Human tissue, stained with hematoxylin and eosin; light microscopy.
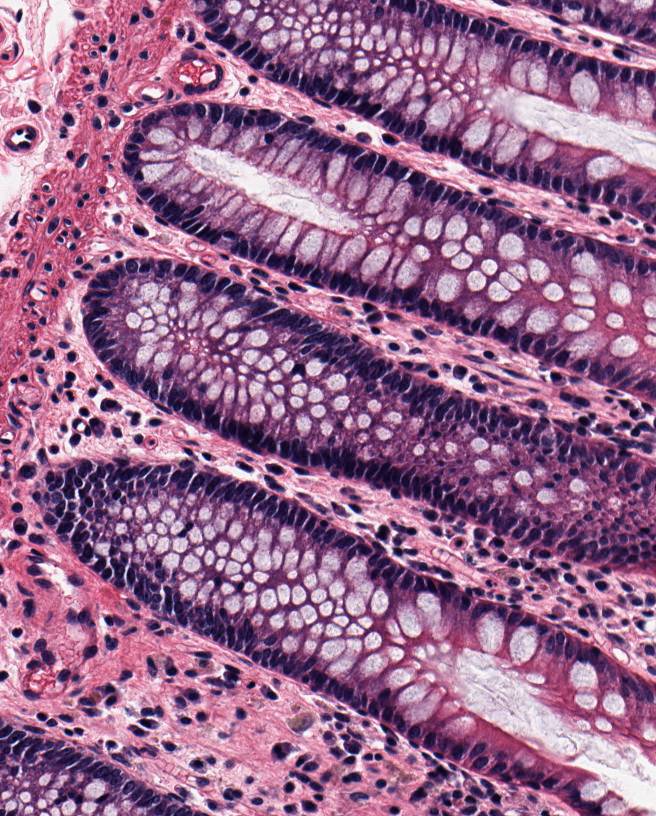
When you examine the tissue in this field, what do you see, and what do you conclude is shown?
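Toward the left side of the field I see the rounded blind ends of the glands. Each gland is an unbranched tube, with strips of stroma between neighbours. Most of the lining cells are goblet cells, their cytoplasm pale, clear and filled with mucin. The epithelial nuclei are dark and elongated, crowded along each gland's outer edge, away from the lumen. This is transverse colon.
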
